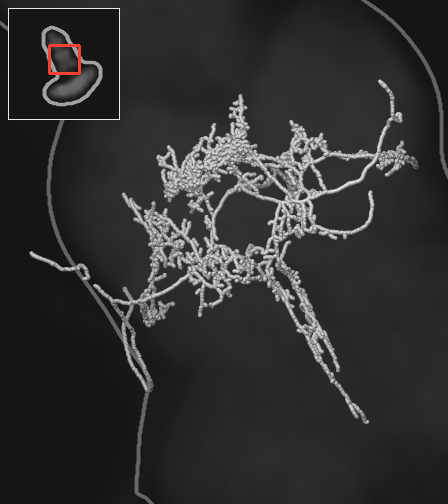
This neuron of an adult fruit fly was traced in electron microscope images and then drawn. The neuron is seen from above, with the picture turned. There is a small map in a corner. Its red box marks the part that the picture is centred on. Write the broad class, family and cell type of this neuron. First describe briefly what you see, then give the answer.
The picture shows dozens of branch ends. In this view it is about as wide as it is tall. It is an efferent neuron of the nerve cord. The family is hemilineage 00B. Its cell type is mesVUM-MJ.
